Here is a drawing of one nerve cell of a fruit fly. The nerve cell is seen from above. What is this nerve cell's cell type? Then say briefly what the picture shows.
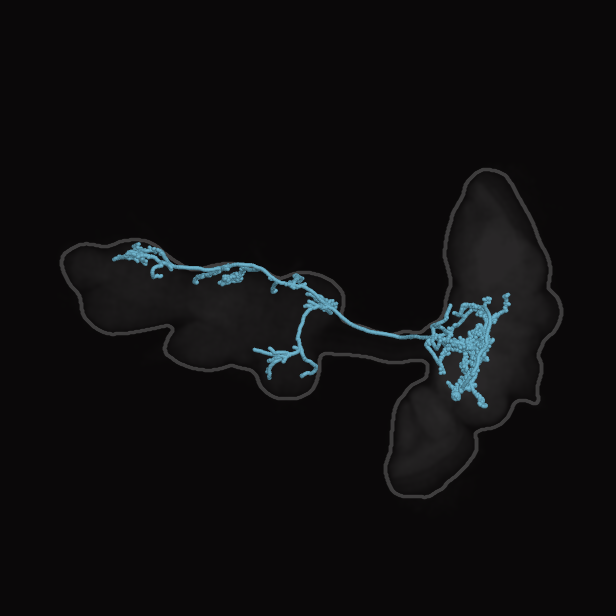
Its cell type is DNg93. It is a descending neuron. It reaches both the brain and the nerve cord, passing through the neck. As drawn here it is wider than it is tall.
